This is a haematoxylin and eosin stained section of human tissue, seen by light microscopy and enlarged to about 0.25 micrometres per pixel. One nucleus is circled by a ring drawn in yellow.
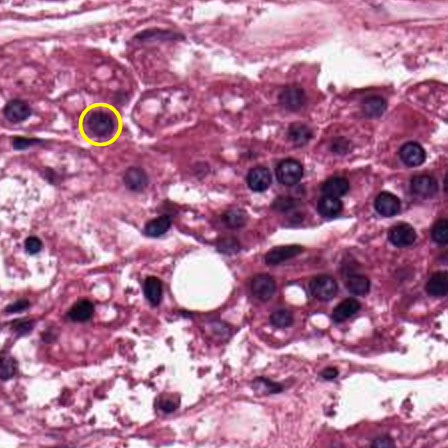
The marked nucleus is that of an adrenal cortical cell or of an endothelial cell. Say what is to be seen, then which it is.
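The nucleus is round with a smooth edge and is stained dark throughout. The nucleus sits near the middle of the cell, with cytoplasm on all sides. It lies packed side by side with other cells that have pink vacuolated cytoplasm and round nuclei, forming a compact group. The marked cell is an adrenal cortical cell.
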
